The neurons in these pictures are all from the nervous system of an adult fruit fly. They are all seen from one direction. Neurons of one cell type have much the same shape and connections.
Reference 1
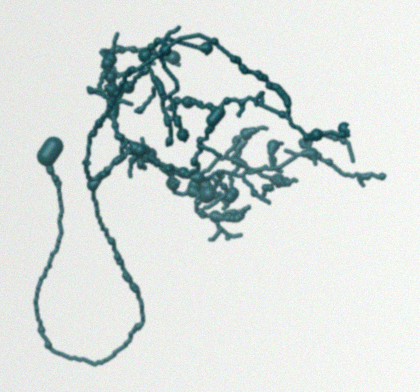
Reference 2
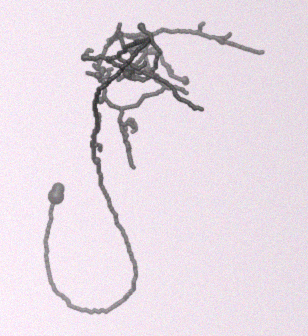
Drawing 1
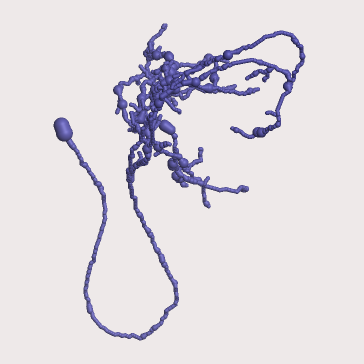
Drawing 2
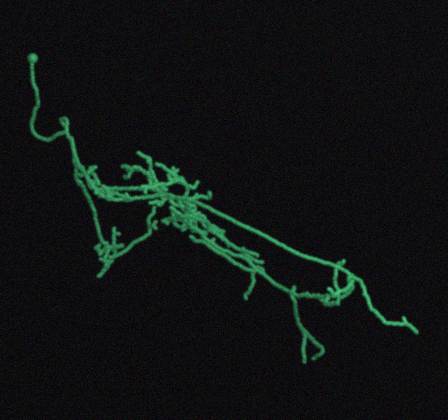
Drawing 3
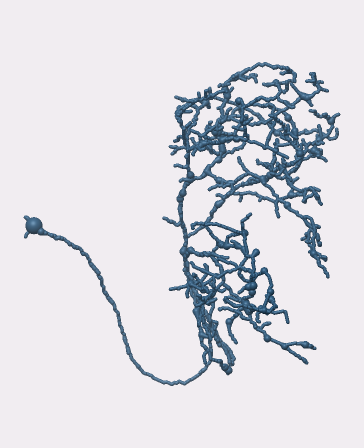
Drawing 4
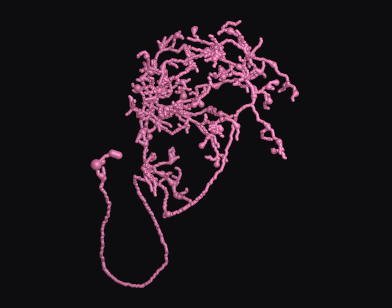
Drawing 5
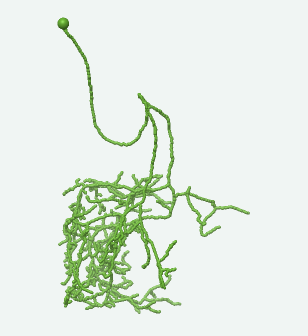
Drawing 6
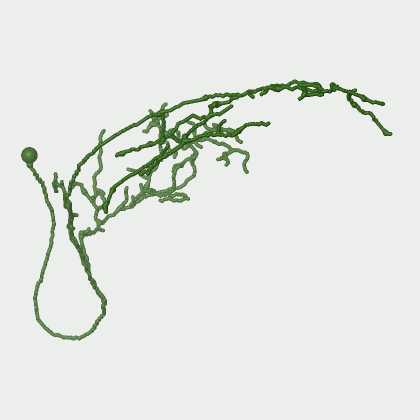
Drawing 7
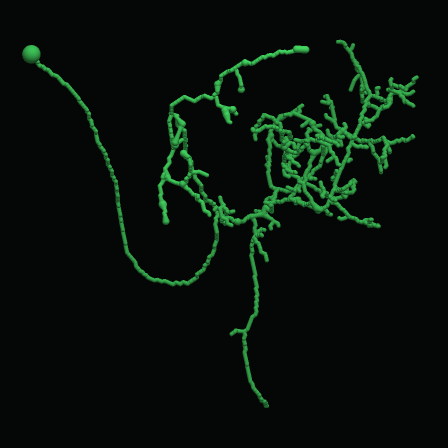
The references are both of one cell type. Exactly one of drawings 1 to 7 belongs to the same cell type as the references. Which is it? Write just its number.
1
